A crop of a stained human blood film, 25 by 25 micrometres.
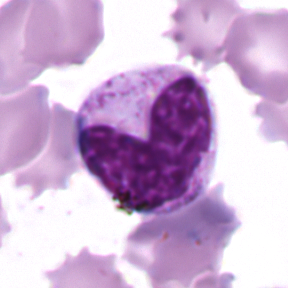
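Band neutrophil, the central cell in a stained smear of human peripheral blood viewed by light microscopy. Its outline is round and smooth. The nucleus fills the lower and right part of the cell, and no nucleoli are visible within it. Fine pinkish-purple granules are scattered through the cytoplasm.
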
